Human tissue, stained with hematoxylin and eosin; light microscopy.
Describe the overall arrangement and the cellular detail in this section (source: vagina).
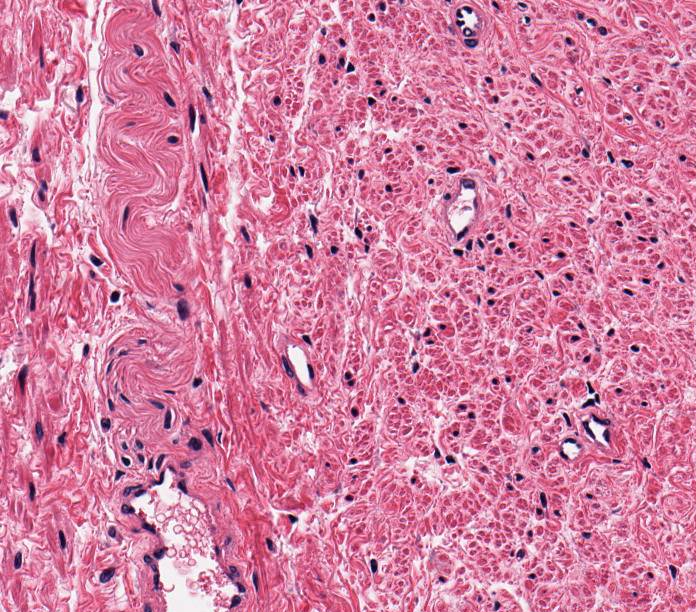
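Right two-thirds: fibres cut across. Left third: lengthwise fibres, top to bottom. Right: cross-cut smooth muscle cells, closely packed small rounded-to-polygonal pink profiles in bundles. Upper left: vertical band of wavy pink fibres with slender elongated dark nuclei. Right side also: several small thin-walled empty vessels.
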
